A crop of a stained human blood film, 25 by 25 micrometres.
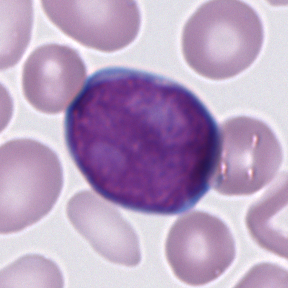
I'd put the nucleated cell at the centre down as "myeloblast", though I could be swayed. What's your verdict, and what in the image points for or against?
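The name myeloblast fits this cell. No distinct granules can be seen in the cytoplasm, which agrees with myeloblast.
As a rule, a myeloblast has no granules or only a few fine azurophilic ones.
The cell measures about 15 by 12 micrometres.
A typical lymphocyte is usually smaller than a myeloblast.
The cytoplasm is only a thin blue rim and the nucleus fills about 90% of the cell's area, which a typical lymphocyte would show as well.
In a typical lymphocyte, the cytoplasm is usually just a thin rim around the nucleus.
The outline is oval with a few slightly flattened, angular stretches along the edge, the nucleus is oval without indentation or lobes, a paler rounded area lies in its lower left part, and the cytoplasm shows no vacuoles.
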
